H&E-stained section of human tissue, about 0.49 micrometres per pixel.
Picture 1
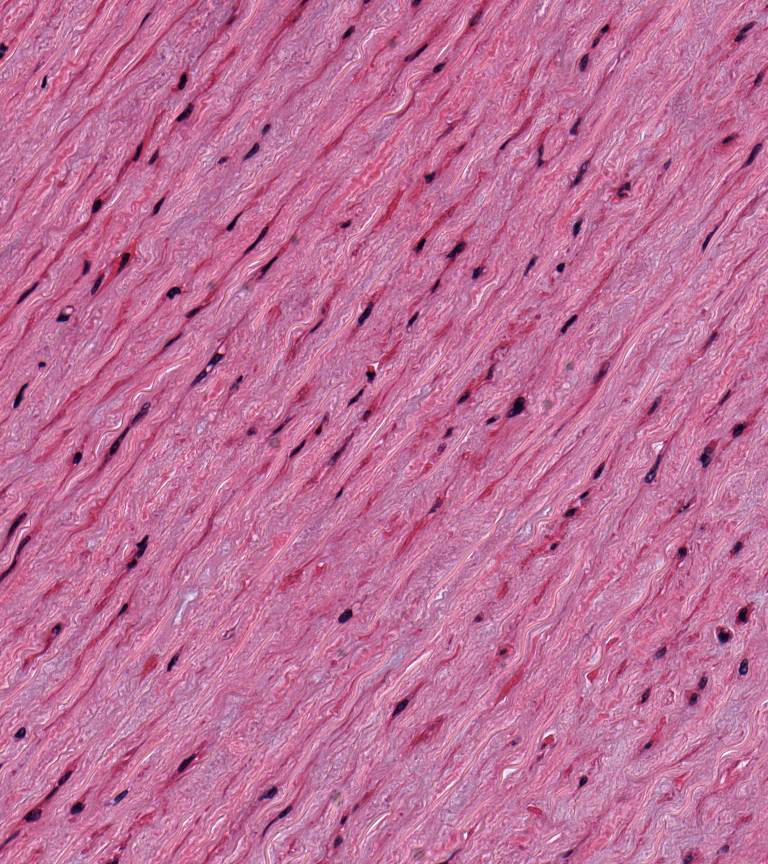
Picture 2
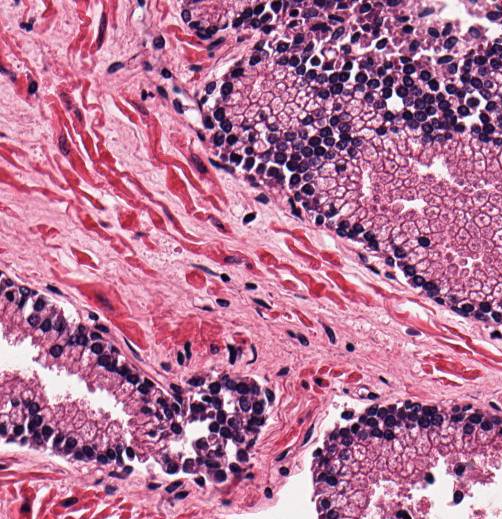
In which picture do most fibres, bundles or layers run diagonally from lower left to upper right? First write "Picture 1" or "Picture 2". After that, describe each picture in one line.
Picture 1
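What picture 1 shows: The whole field is filled by closely packed, parallel eosinophilic fibres running diagonally from lower left to upper right.
What picture 2 shows: A band of pink fibrous stroma crosses the field diagonally from upper left to lower right, with groups of epithelial cells above and below it.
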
